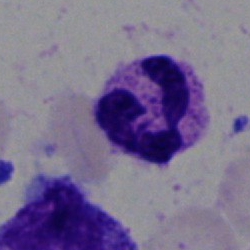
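Segmented neutrophil, showing dark purple, densely clumped chromatin with no visible nucleoli. Its cytoplasm is pale pinkish-lilac and carries fine lilac granules throughout.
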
